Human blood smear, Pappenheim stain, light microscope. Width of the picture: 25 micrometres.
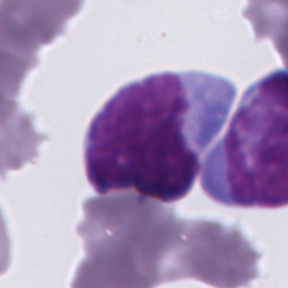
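Myeloblast, the central cell in a stained peripheral blood smear. A single unlobed nucleus fills most of the cell, and its chromatin is dense and dark purple. The cytoplasm is pale blue and shows no distinct granules.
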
